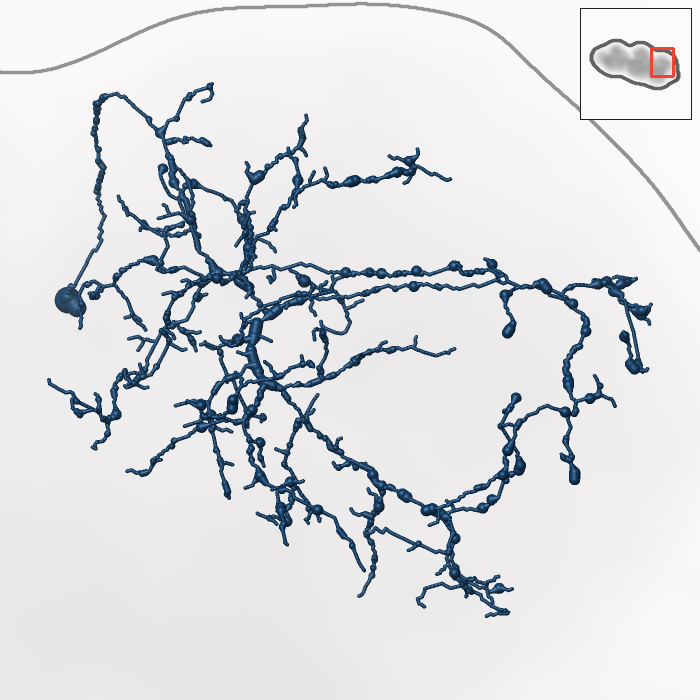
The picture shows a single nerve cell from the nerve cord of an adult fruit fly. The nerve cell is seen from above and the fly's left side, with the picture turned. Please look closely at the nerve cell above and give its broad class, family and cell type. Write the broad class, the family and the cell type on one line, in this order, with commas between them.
nerve-cord intrinsic neuron, hemilineage 04B, IN04B081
